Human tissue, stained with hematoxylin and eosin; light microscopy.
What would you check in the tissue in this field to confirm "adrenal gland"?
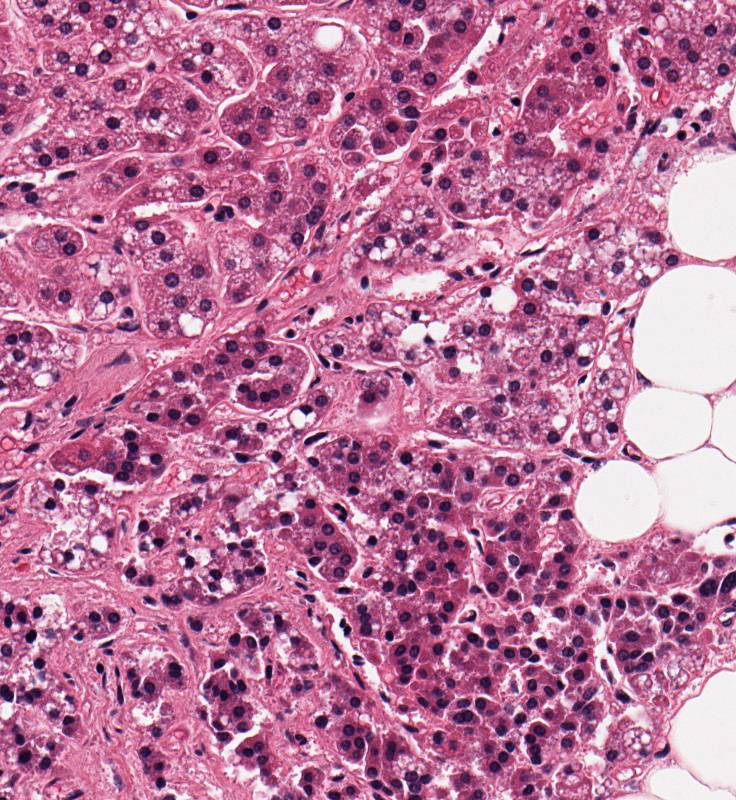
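This adrenal gland tissue consists of polygonal epithelioid cells in nests and short cords separated by thin pink fibrous strands.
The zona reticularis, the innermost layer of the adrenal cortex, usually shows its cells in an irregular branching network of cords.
The cords here agree with that. In the upper half, the cells have pale cytoplasm packed with many small clear vacuoles.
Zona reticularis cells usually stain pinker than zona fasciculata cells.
These pale cells differ from the pinker staining usual for zona reticularis. Most cells have a single round, dark nucleus in a central position. Nowhere do the cells form glands around a central lumen.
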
